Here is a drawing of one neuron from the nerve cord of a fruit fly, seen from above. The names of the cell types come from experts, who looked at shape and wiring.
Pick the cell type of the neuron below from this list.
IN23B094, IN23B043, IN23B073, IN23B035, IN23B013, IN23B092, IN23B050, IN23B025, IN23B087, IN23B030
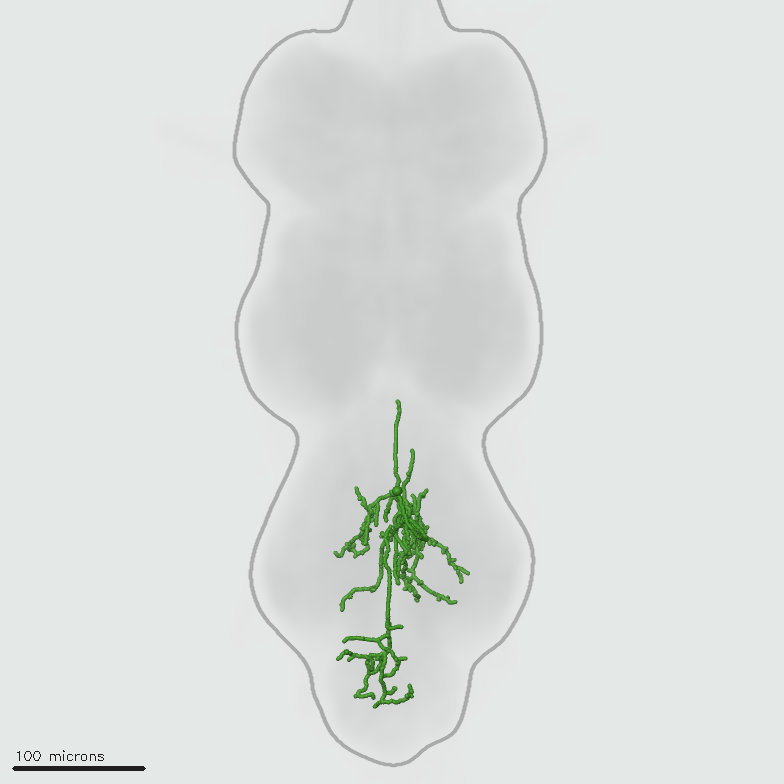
IN23B035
